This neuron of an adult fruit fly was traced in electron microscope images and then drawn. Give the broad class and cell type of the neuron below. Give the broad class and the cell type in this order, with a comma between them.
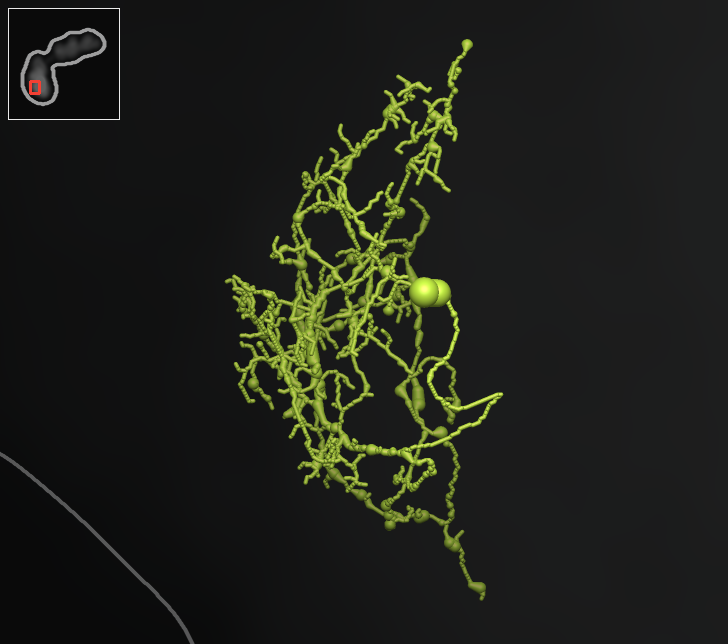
central-brain intrinsic neuron, CB2404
